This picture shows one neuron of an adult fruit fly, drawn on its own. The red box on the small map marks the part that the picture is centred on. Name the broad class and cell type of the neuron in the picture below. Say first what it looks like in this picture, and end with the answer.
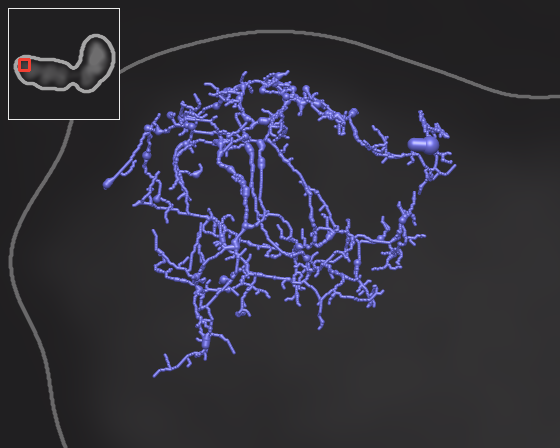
More than a hundred branch ends can be seen. As drawn here it is about as wide as it is tall. Its broad class is nerve-cord intrinsic neuron. It is of cell type INXXX372.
